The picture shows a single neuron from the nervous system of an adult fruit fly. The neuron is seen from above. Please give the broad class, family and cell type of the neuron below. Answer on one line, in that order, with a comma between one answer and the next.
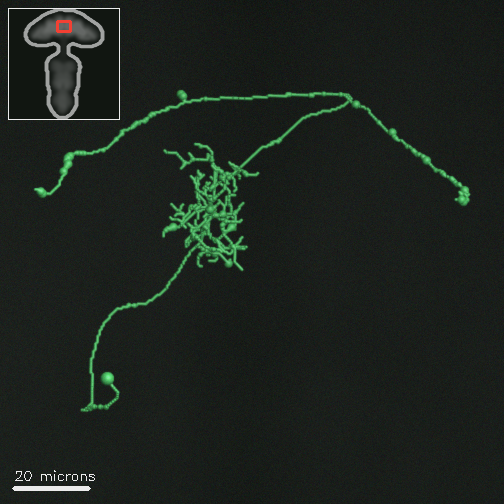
central-brain intrinsic neuron, class CX, FS2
